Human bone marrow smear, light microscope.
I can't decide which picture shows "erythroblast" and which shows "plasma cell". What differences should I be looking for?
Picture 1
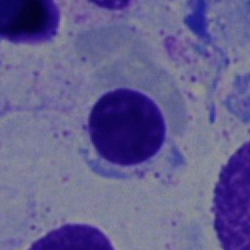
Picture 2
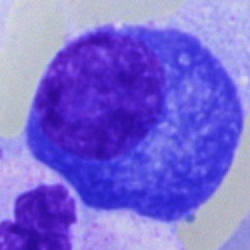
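Erythroblast in picture 1, plasma cell in picture 2. Nucleus position: in the plasma cell the nucleus lies off-centre toward the upper left.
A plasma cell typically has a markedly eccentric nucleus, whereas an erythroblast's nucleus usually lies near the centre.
Cytoplasm: pale grey-blue in the erythroblast; abundant and deep blue in the plasma cell.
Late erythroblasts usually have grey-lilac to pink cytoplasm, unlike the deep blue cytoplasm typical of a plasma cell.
Beside the nucleus: a paler zone lies in the plasma cell's cytoplasm just to its right.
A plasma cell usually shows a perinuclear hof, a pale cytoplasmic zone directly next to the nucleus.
Further plasma cell detail: small pale spots are scattered through the cytoplasm on the right side, and no distinct purple granules are seen. Erythroblast detail: dense chromatin of even dark purple, no visible nucleoli, and a faint, poorly defined outer edge.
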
